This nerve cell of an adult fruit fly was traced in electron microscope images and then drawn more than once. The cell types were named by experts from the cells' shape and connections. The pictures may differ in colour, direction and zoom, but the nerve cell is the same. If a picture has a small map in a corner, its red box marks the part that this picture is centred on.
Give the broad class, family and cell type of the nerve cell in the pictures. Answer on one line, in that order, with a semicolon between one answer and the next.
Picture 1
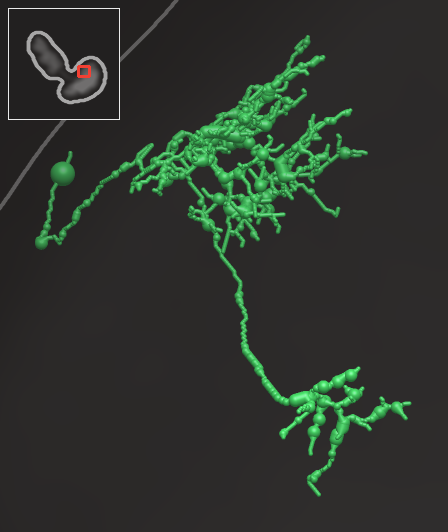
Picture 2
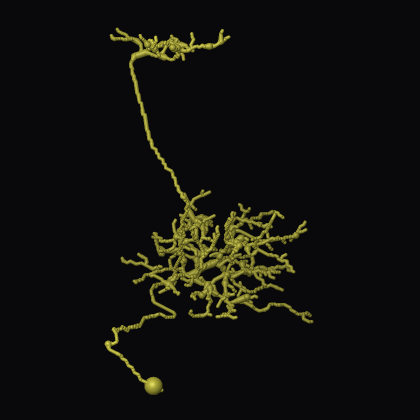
optic-lobe intrinsic neuron; Tlp; Tlp12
